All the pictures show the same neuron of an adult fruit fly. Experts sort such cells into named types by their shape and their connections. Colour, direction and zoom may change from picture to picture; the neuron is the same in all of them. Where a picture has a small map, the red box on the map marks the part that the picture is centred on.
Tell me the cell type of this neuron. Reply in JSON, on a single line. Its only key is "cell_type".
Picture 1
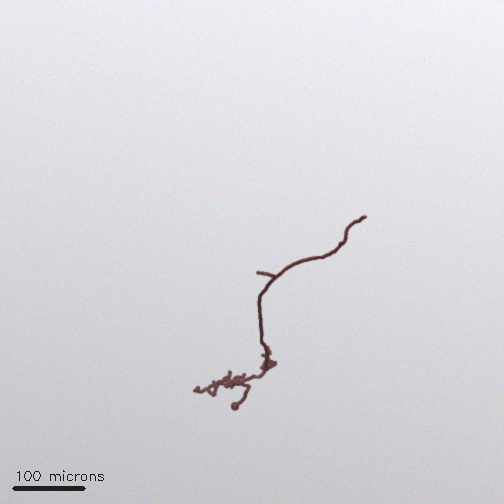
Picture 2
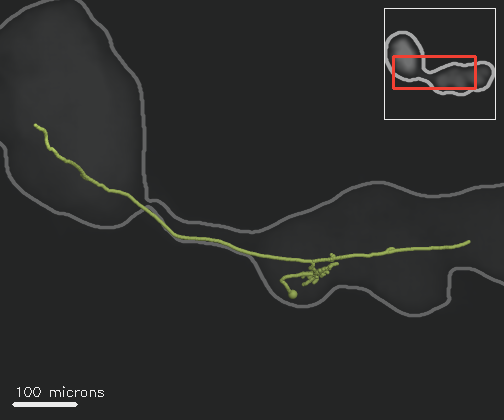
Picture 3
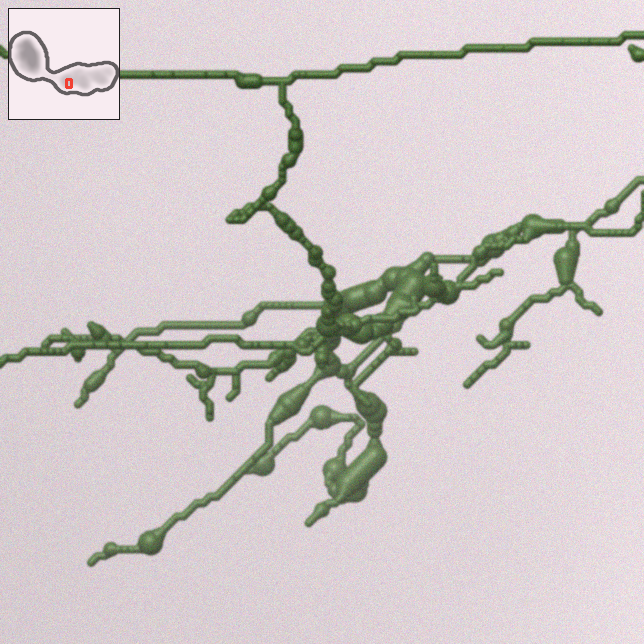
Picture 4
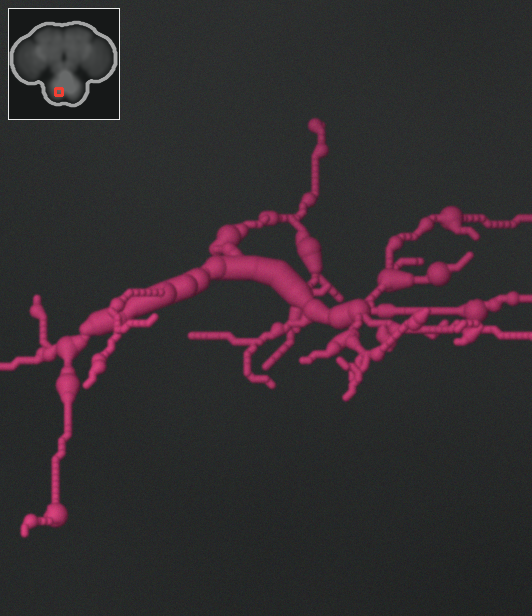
{"cell_type": "AN10B047"}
